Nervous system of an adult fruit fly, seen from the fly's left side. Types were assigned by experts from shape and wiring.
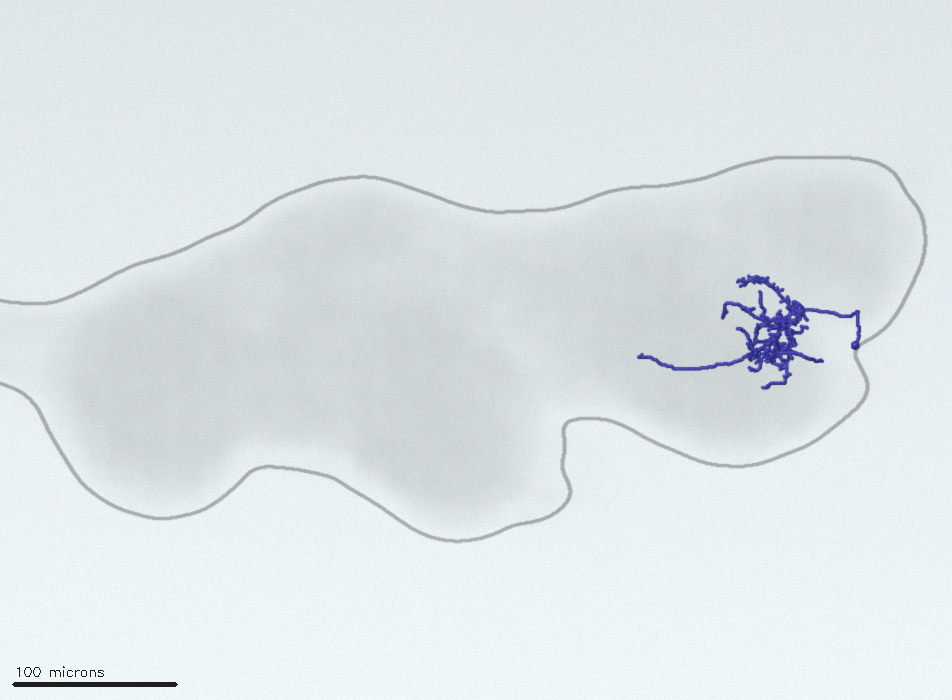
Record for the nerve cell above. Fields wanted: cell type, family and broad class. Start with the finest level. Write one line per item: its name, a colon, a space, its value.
cell type: IN20A.22A048
family: hemilineage 20A.22A
broad class: nerve-cord intrinsic neuron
